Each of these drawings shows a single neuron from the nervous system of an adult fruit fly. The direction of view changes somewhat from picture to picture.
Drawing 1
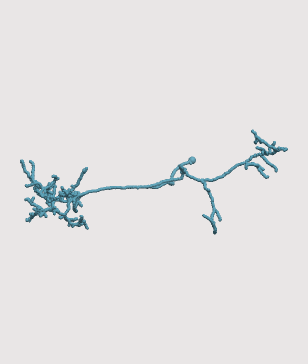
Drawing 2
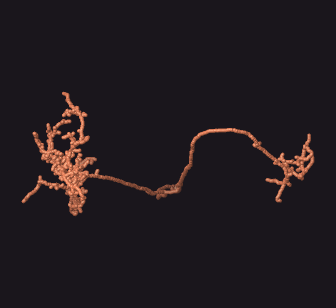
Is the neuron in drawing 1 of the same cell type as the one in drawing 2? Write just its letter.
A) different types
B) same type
A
